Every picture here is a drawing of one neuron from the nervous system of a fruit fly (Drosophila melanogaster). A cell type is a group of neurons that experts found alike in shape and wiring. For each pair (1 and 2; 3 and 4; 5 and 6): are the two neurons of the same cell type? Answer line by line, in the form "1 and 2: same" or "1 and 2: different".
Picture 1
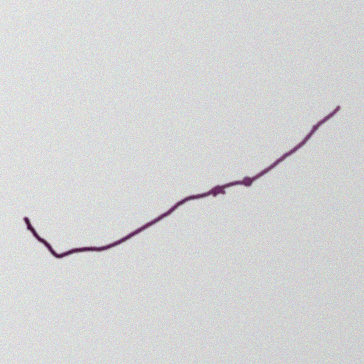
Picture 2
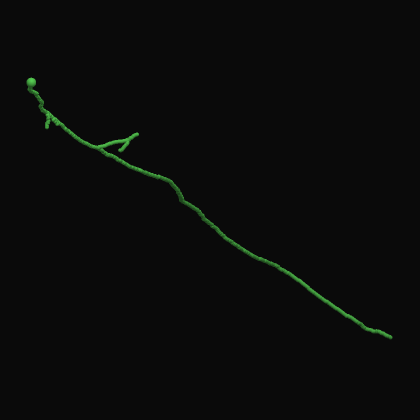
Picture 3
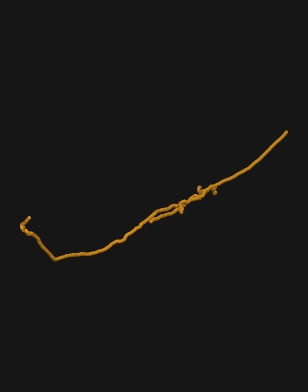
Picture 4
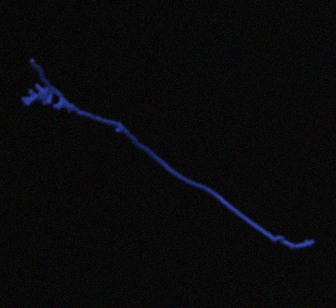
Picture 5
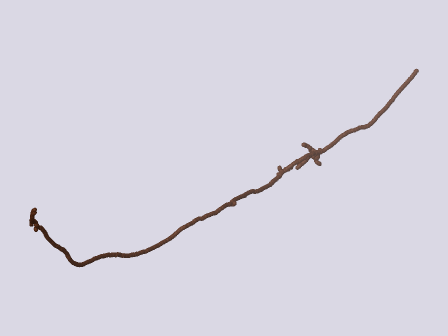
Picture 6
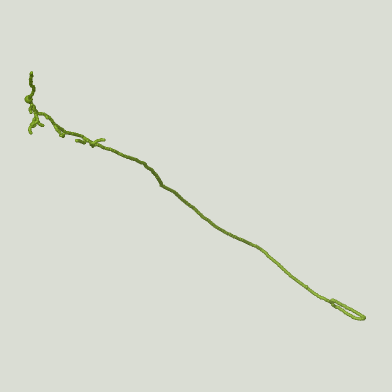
1 and 2: same
3 and 4: same
5 and 6: different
